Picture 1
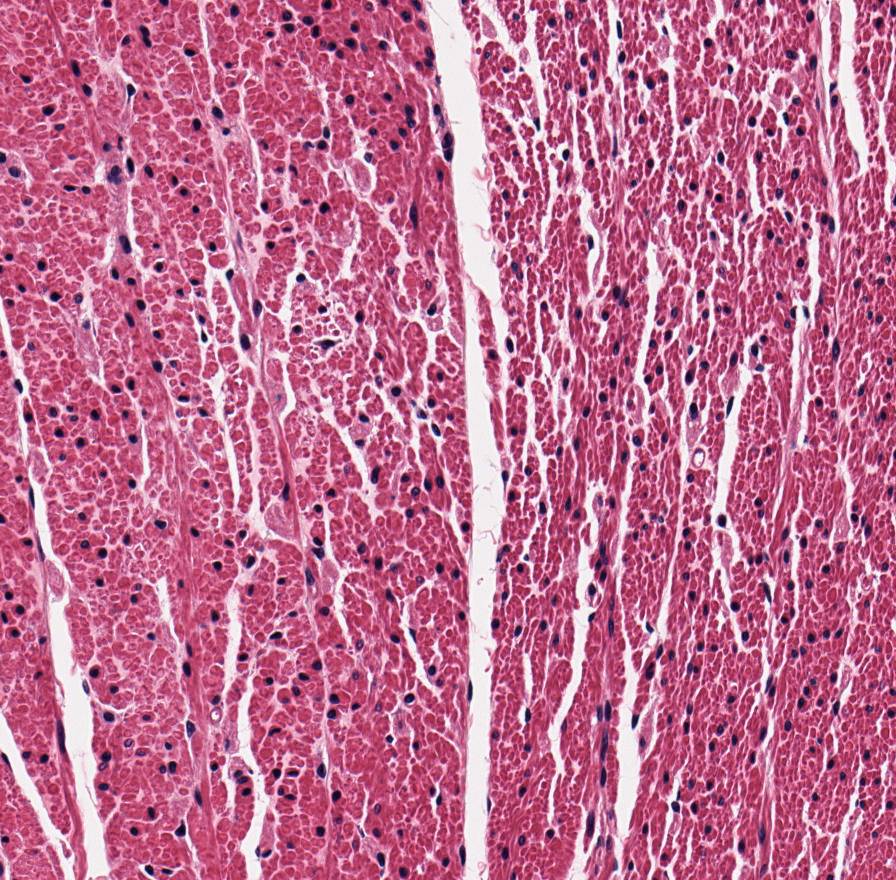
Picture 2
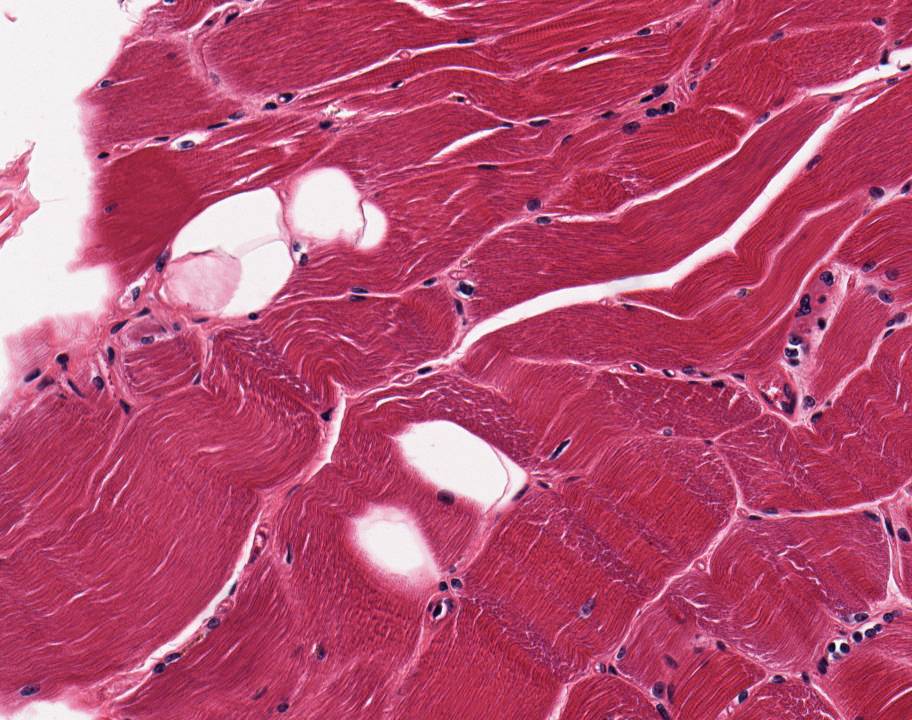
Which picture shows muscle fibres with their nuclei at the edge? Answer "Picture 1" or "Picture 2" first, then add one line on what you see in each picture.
Picture 2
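Picture 1: Fibre profiles carry at most a single dark nucleus, placed centrally rather than at the edge.
Picture 2: The fibre nuclei are dark, flattened and lie at the edges of the fibres rather than in their centres.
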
